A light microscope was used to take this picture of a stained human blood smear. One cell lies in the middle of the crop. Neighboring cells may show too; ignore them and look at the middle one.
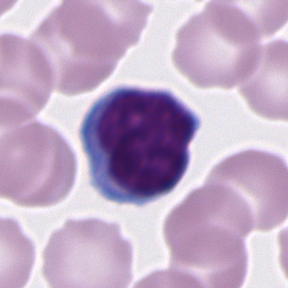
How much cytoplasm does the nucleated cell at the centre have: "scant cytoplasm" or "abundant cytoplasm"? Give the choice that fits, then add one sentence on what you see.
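Scant cytoplasm. The cytoplasm forms a thin rim that is widest at the lower left of the cell.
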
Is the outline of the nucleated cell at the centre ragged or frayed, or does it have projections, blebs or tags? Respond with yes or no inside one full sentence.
No, this cell has a smooth edge with no projections, blebs or tags.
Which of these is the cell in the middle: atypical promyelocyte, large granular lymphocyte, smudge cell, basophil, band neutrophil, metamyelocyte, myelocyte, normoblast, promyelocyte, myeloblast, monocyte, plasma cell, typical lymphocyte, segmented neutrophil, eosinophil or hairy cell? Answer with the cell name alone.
typical lymphocyte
